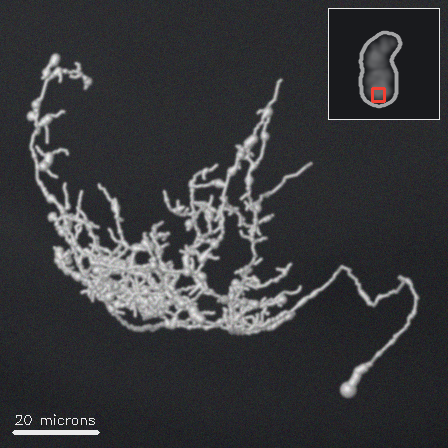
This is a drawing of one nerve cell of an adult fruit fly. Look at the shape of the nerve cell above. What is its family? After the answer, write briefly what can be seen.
Its family is hemilineage VLPl4_anterior. Its broad class is central-brain intrinsic neuron. The cell body is at the lower right of the picture. From left to right in the picture it spans about 90 microns. Dozens of branch ends can be seen.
